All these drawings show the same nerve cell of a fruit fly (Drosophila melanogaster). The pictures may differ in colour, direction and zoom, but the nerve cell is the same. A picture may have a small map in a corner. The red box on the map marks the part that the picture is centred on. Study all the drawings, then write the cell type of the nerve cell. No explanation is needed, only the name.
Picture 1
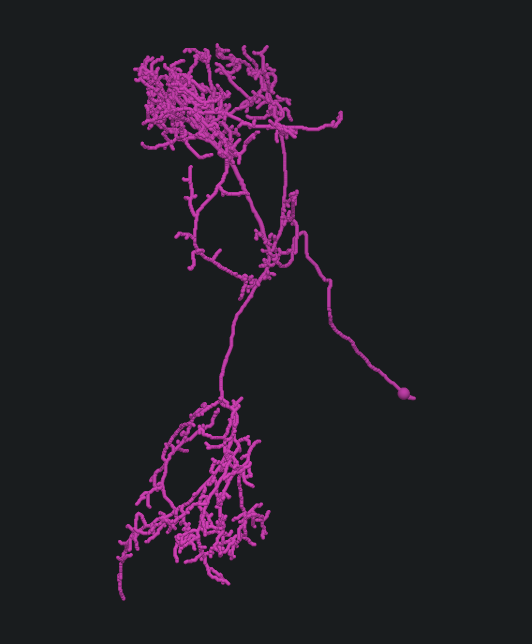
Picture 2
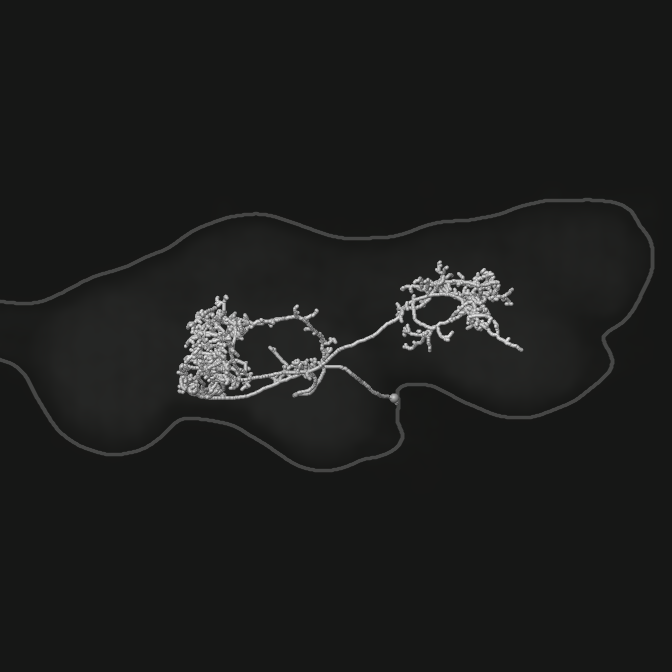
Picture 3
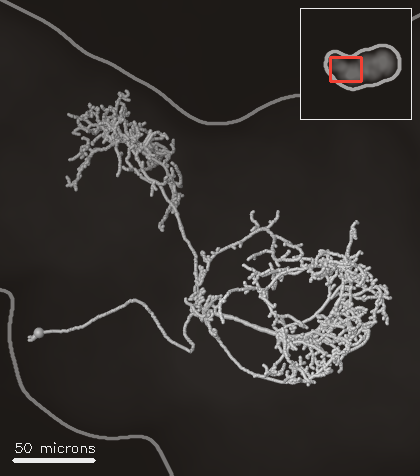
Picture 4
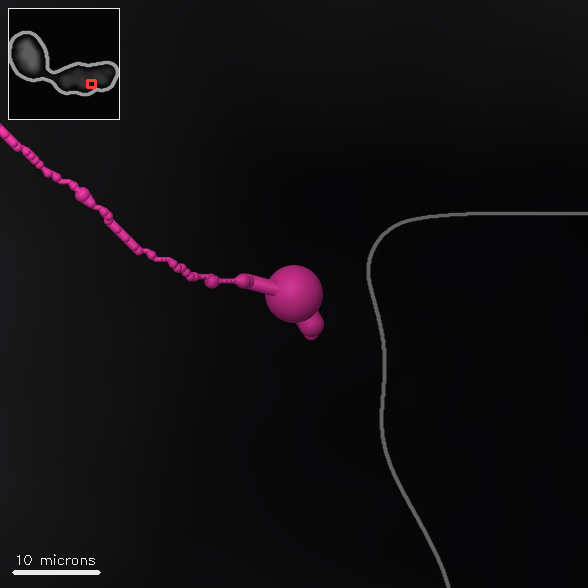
INXXX042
